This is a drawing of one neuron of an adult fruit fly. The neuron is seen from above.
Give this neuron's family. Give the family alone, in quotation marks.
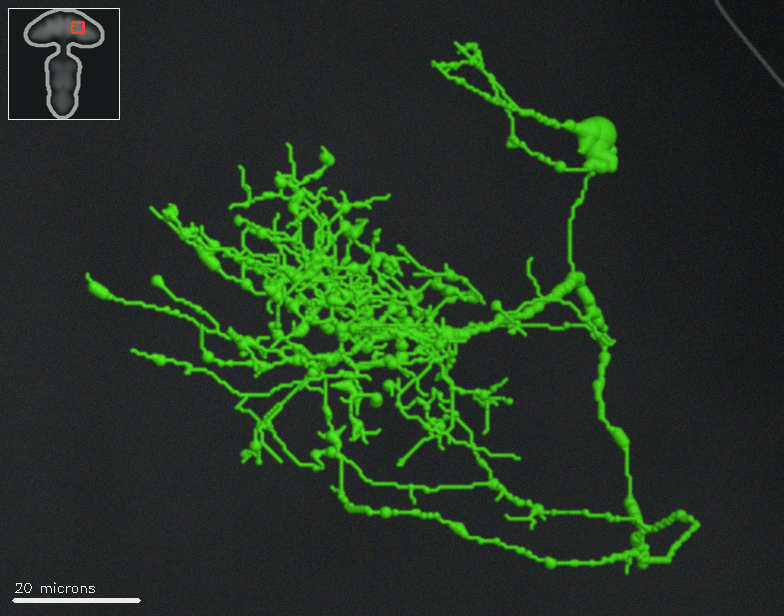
"hemilineage LHl1"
